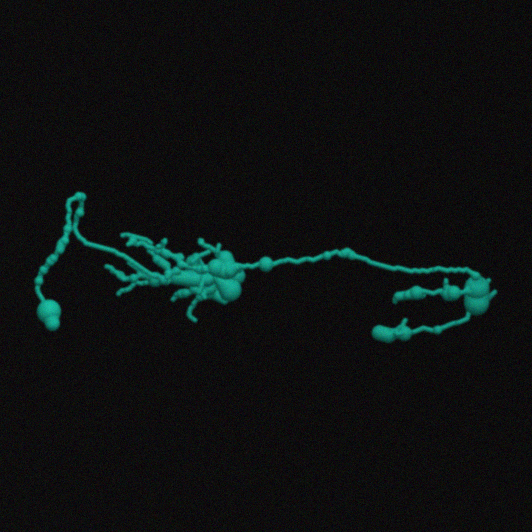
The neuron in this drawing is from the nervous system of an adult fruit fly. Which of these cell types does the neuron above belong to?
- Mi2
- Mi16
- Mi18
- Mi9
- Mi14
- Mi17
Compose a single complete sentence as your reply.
On the level of cell type, this neuron is Mi9.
